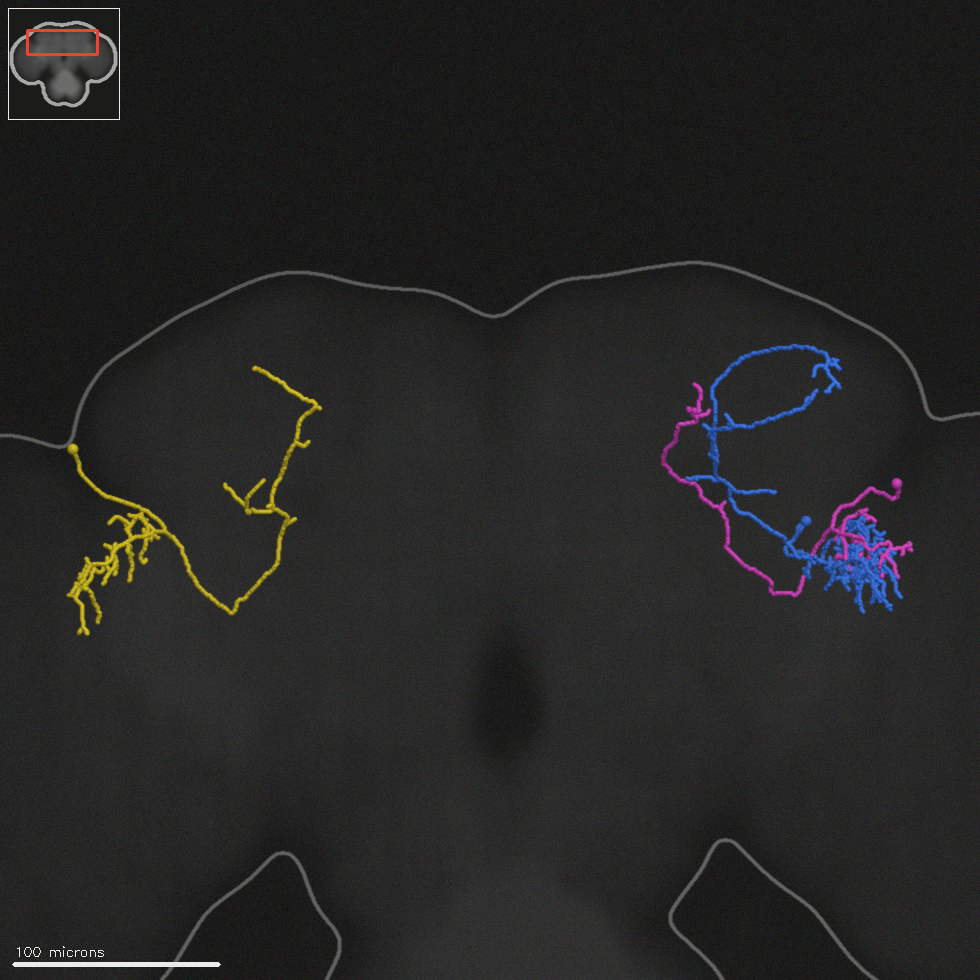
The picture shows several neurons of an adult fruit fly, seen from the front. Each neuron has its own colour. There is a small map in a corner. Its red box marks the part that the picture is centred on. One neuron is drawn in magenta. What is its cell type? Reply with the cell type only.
LoVP9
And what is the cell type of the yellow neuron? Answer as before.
LoVP8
